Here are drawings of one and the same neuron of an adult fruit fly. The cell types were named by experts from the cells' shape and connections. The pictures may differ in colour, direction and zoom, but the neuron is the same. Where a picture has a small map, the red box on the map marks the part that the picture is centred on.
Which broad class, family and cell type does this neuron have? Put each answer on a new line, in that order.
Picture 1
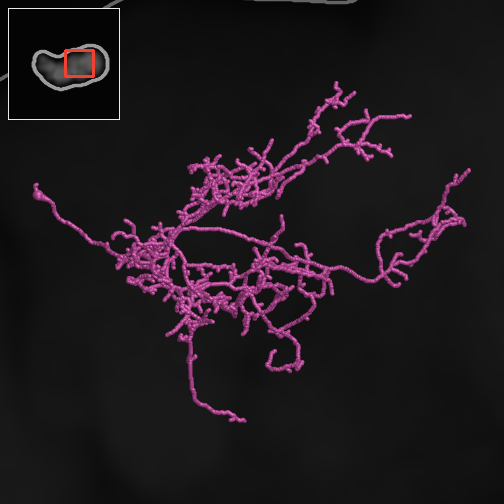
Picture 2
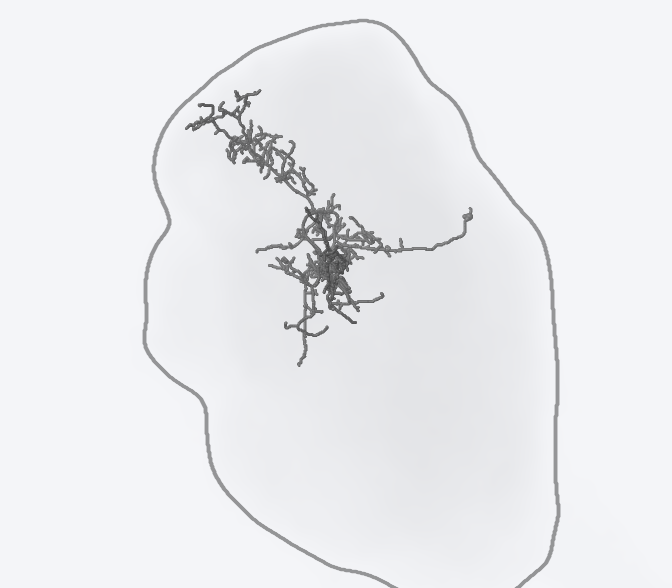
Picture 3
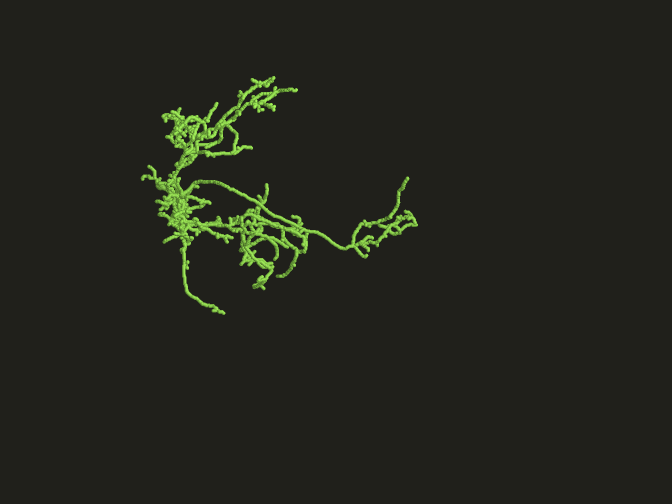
central-brain intrinsic neuron
hemilineage DL1_ventral
PVLP217m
